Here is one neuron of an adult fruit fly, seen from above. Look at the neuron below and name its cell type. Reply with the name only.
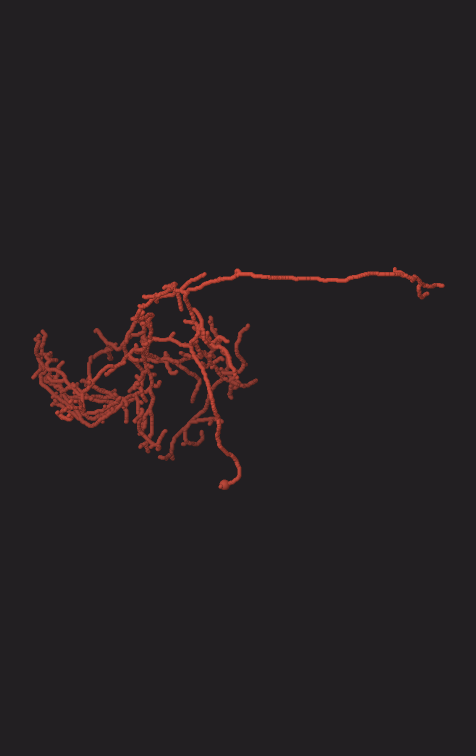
pC1_9b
